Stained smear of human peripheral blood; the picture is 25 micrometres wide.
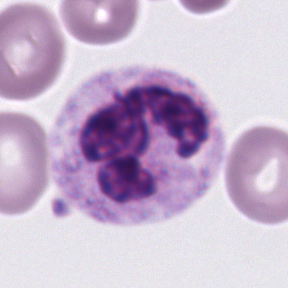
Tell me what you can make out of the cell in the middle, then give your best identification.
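You can see the nucleus is split into three lobes, and it takes up only about 40% of the cell's area. The chromatin's dark purple and coarsely clumped. Around it the cytoplasm is a pale pinkish-lilac, with fine purple granules scattered all through it. So that's a segmented neutrophil.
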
